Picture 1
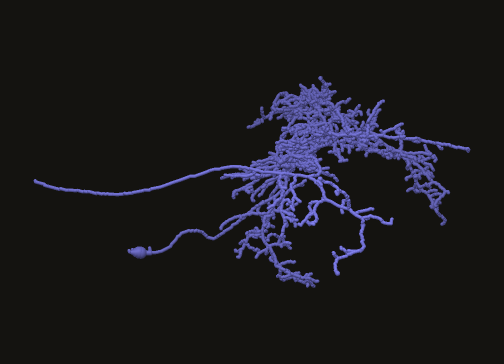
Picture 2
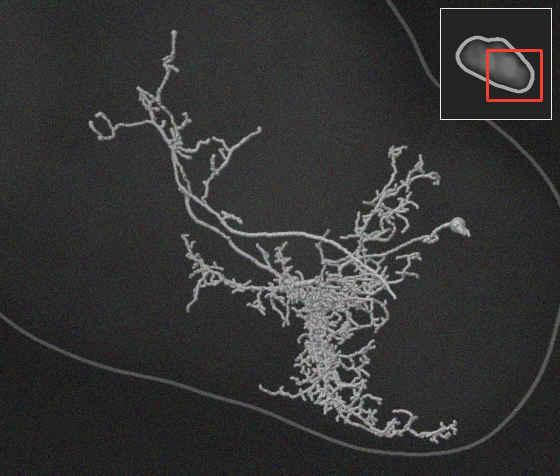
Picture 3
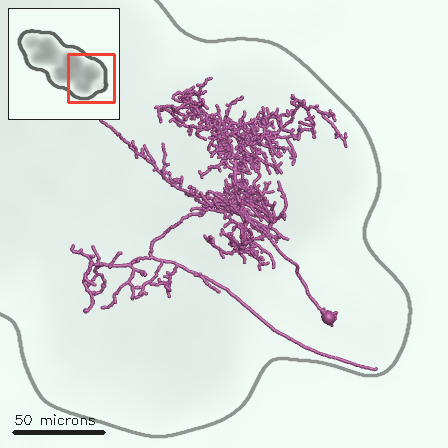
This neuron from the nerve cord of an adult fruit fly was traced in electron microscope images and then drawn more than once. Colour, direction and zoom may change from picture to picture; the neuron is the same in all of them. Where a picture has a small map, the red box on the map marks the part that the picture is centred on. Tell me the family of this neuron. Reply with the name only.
hemilineage 07B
